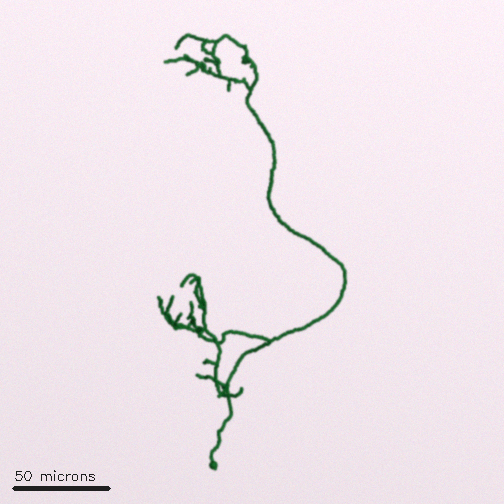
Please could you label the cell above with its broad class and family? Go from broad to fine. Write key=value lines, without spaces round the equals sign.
broad_class=central-brain intrinsic neuron
family=hemilineage ALv1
